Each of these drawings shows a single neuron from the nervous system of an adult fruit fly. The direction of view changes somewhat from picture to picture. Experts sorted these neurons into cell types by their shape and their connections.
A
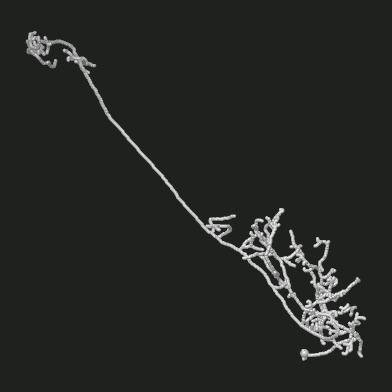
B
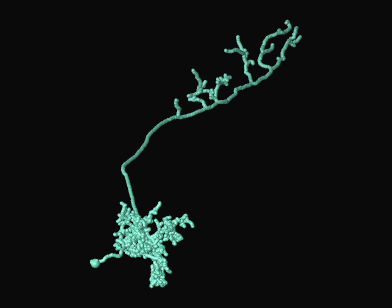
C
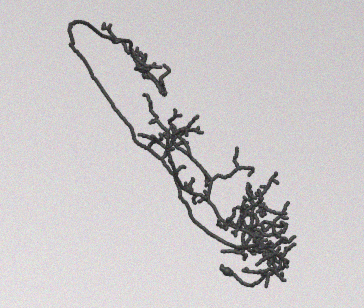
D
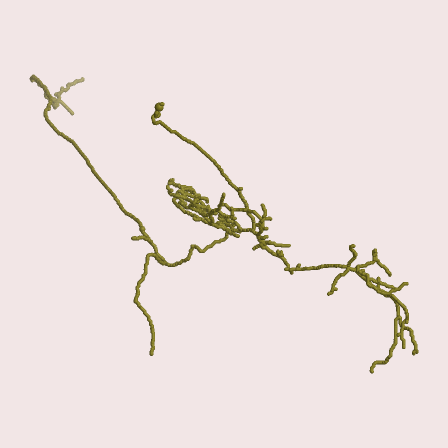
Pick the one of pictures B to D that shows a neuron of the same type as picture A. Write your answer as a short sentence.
Picture C shows a neuron of the same cell type.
